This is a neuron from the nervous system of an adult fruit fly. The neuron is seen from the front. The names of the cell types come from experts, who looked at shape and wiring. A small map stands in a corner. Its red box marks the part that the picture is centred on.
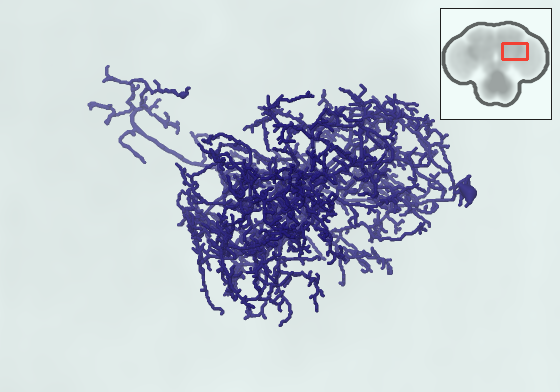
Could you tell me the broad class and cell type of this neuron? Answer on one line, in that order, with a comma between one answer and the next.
central-brain intrinsic neuron, AVLP592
